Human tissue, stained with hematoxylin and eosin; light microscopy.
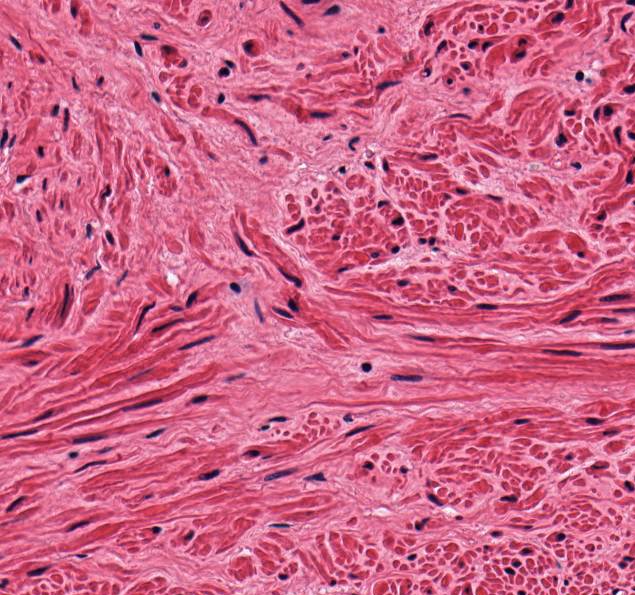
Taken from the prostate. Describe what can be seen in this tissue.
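A band of longitudinally cut muscle fibres crosses the middle and lower left of the field, running roughly horizontally. In these fibres the nuclei are elongated and cigar-shaped. In the upper right the muscle cells are cut transversely, appearing as small rounded eosinophilic profiles, only some of which contain a central round nucleus. Throughout, the muscle cell cytoplasm is deeply eosinophilic.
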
